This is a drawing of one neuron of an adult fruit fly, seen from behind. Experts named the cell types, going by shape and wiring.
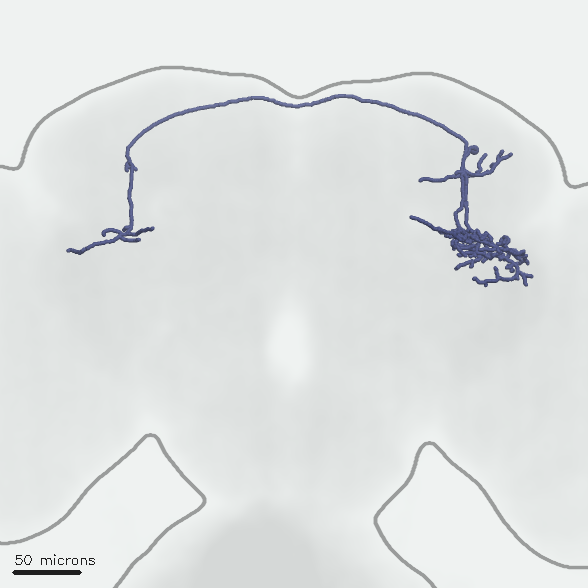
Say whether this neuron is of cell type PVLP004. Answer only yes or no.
no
